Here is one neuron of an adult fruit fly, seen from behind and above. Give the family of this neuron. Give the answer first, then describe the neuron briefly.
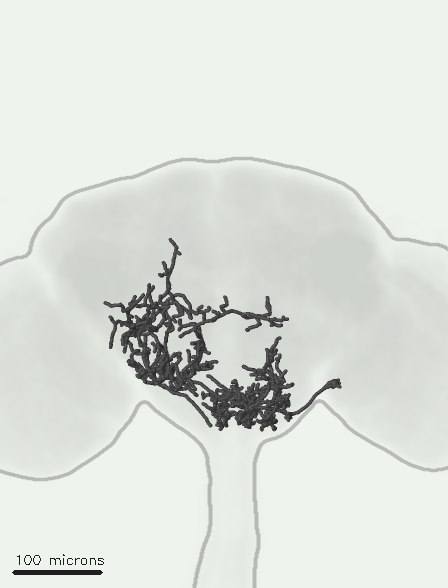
Its family is hemilineage LB7. Its broad class is central-brain intrinsic neuron. By the scale bar it is about 250 microns wide in this view. In this view it is about as wide as it is tall.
